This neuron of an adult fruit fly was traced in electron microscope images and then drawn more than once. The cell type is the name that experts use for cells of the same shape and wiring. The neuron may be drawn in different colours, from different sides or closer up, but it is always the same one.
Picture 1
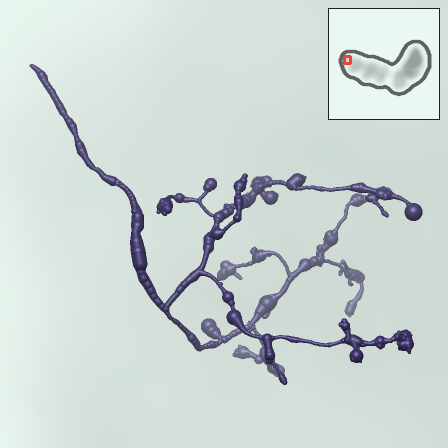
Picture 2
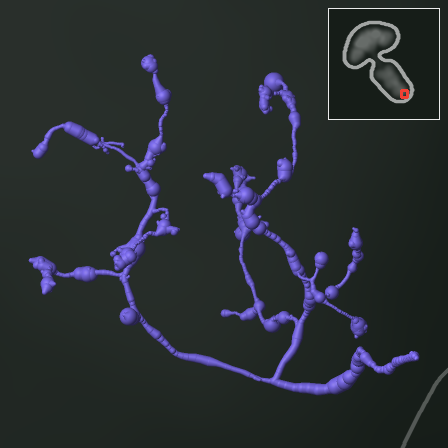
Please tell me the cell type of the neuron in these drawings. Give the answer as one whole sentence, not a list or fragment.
It is to cell type SNxx08 that the neuron belongs.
